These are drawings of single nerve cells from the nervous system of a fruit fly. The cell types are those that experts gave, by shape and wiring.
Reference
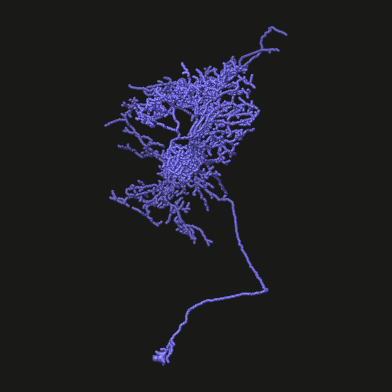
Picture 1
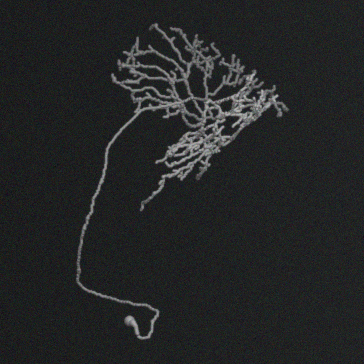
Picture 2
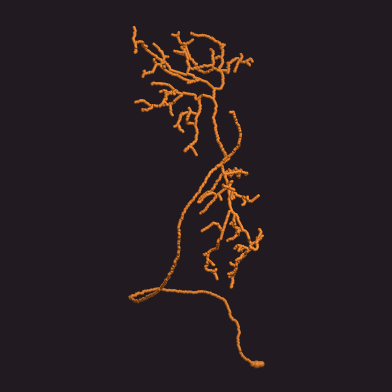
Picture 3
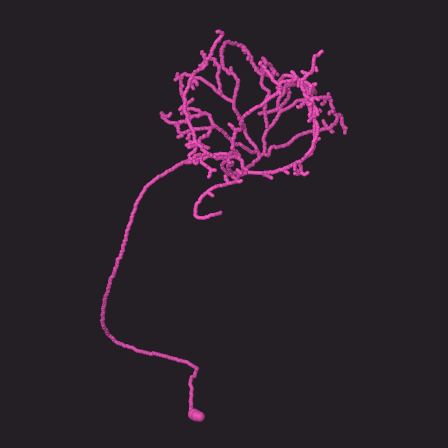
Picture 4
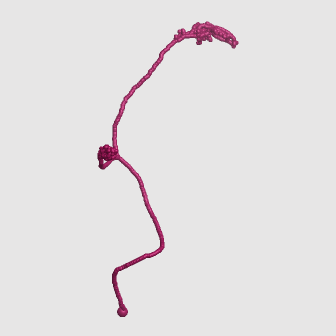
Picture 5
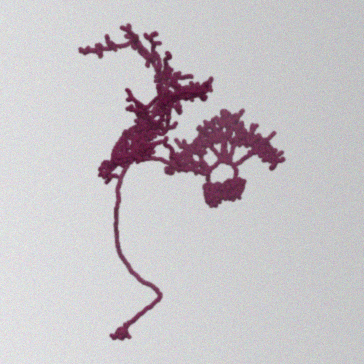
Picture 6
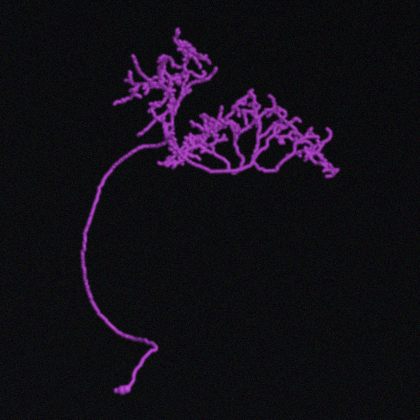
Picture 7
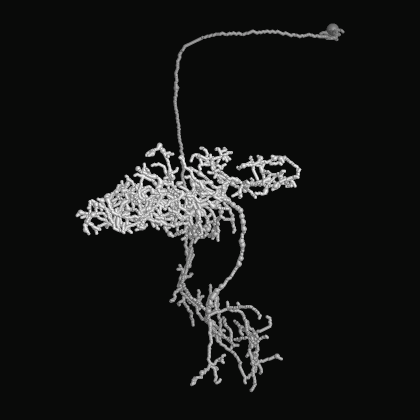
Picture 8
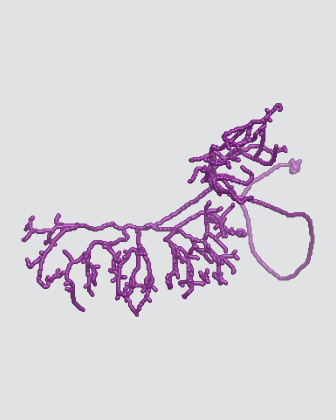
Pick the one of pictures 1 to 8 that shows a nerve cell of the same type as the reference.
Picture 5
